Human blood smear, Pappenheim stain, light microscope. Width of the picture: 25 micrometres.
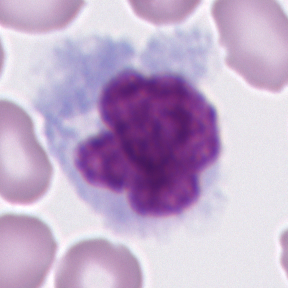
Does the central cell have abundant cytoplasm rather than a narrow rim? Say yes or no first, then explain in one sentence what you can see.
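Yes. The cytoplasm is abundant, spreading widely on the left and upper side of the nucleus.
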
